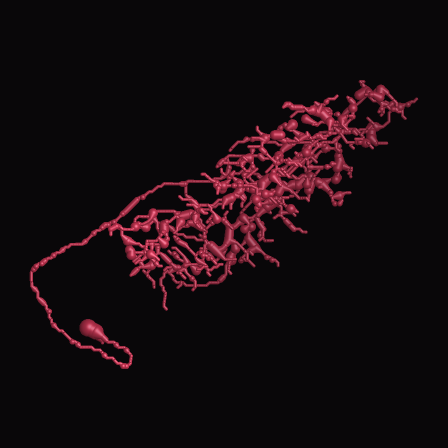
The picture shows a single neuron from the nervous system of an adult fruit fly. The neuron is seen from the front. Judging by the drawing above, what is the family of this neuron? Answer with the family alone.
Pm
